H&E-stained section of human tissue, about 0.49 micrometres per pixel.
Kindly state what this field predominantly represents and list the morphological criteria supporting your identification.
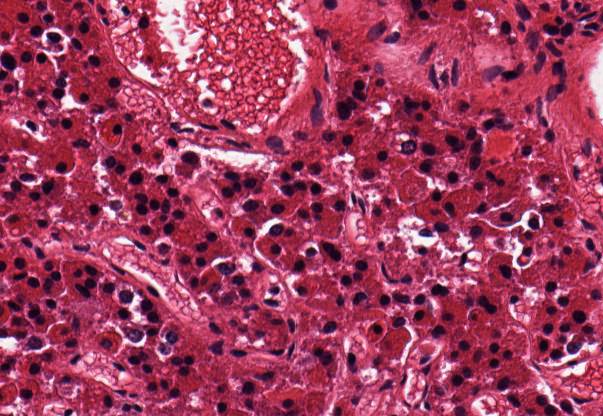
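The field mainly shows the pars distalis of the pituitary. Across most of it the cells form solid sheets and nests divided by thin fibrovascular strands.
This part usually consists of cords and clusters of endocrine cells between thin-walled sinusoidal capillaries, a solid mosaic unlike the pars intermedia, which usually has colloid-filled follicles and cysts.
The main cells are polygonal, with abundant, deeply eosinophilic, granular cytoplasm.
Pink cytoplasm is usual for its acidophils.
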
